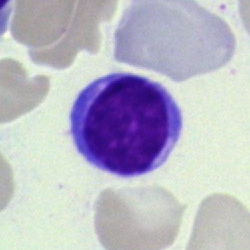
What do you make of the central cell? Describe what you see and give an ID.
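Looking at the chromatin first, I see that it is dark purple and coarsely clumped. Around the nucleus the cytoplasm makes only a thin rim, and its colour is blue. That rim is at its widest on the left side of the cell. What I have here is a lymphocyte.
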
